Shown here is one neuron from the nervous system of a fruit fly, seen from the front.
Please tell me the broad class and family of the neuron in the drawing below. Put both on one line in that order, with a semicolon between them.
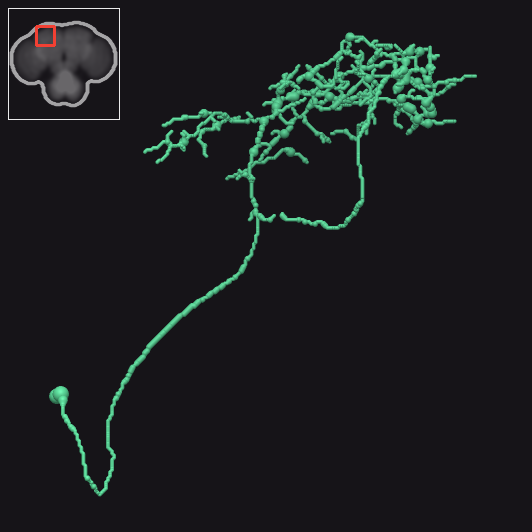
central-brain intrinsic neuron; hemilineage SLPal3_and_SLPal4_dorsal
